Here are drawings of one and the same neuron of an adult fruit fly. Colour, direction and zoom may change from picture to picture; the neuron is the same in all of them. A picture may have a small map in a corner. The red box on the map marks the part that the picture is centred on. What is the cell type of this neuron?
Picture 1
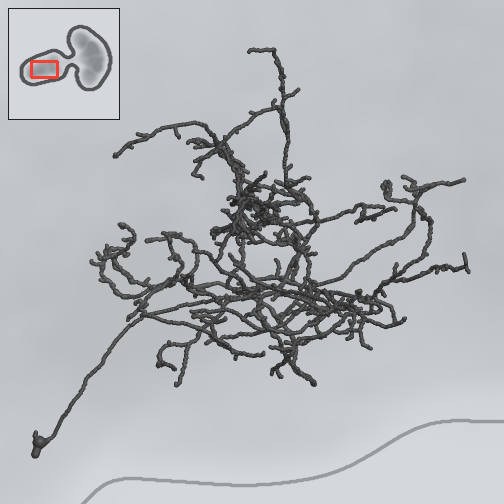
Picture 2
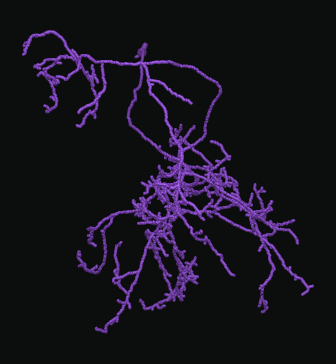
IN12A015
